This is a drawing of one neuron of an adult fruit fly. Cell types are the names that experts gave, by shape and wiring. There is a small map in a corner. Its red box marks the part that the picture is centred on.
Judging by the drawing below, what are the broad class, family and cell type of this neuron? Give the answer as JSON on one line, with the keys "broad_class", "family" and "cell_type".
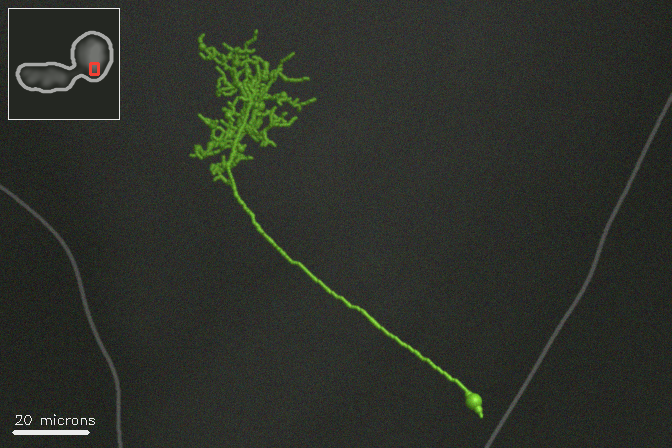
{"broad_class": "optic-lobe intrinsic neuron", "family": "Tm", "cell_type": "Tm24"}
